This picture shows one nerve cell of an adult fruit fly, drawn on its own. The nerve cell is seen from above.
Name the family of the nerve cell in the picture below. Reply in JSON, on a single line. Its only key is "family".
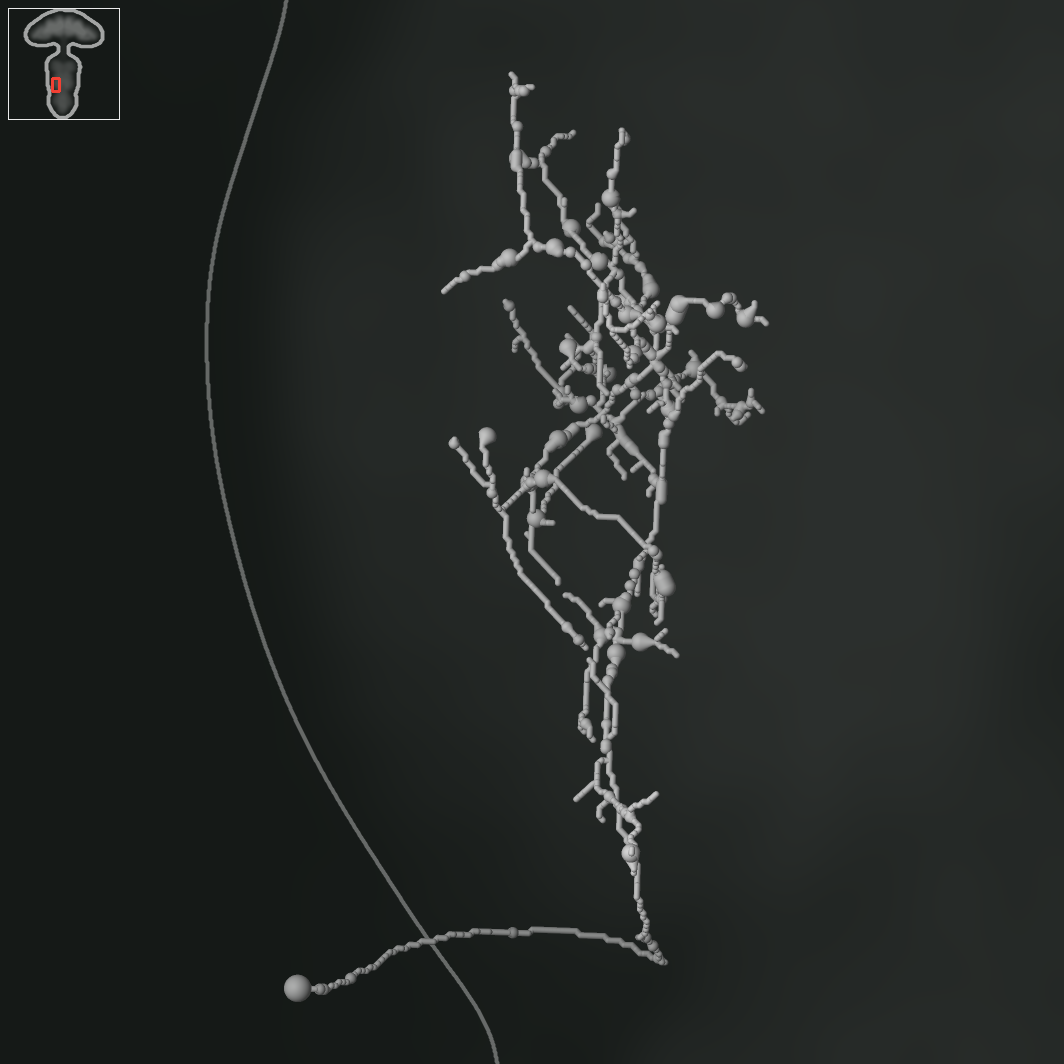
{"family": "hemilineage 20A.22A"}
